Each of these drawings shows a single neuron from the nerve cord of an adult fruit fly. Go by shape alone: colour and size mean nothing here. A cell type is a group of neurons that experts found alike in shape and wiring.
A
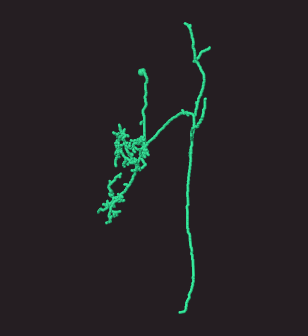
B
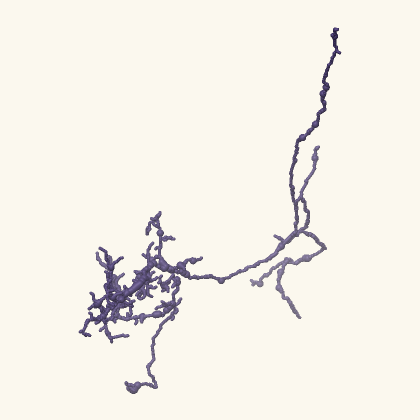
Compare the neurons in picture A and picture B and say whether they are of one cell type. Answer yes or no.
yes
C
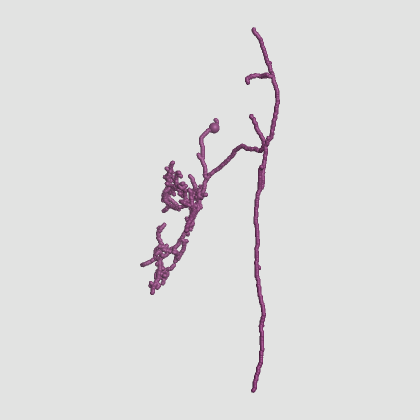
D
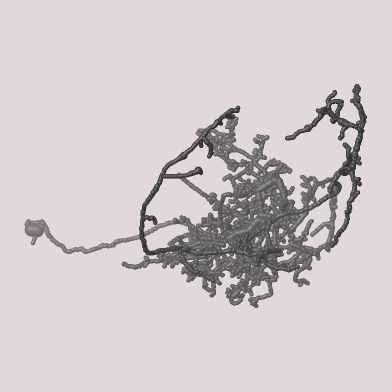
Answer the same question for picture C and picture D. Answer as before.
no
